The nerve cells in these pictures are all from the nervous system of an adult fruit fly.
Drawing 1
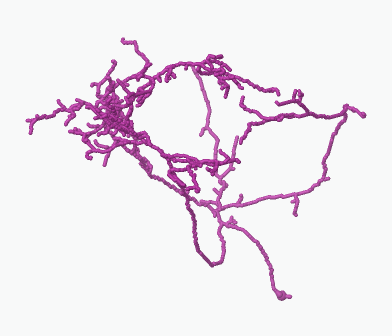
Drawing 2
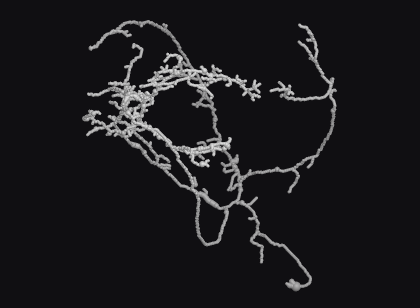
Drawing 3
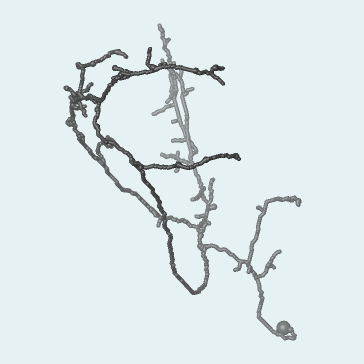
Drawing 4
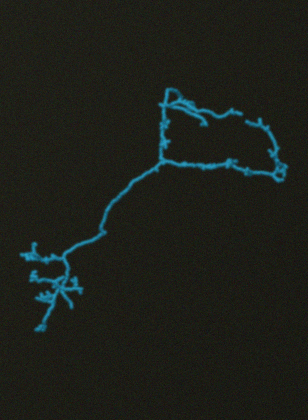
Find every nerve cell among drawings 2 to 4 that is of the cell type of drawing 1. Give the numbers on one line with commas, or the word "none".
2, 3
